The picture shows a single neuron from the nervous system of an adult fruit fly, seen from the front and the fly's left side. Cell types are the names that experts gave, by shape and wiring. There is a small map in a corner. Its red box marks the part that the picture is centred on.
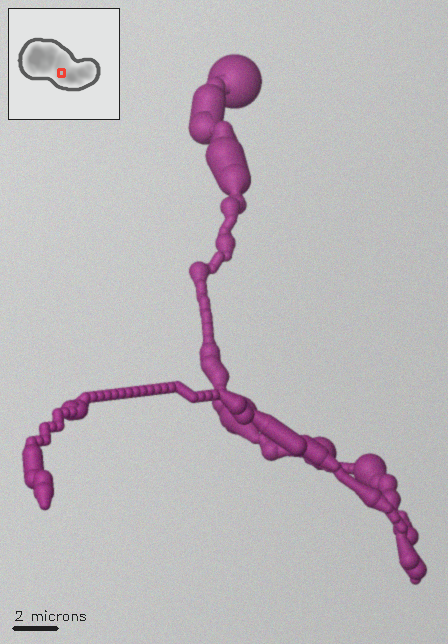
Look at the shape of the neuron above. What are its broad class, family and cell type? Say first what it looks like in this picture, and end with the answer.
From top to bottom in the picture it spans about 25 microns. It has a dozen or fewer branch ends. Its broad class is photoreceptor or other optic-lobe sensory neuron. The name of its family is class visual. The cell type is R7y.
